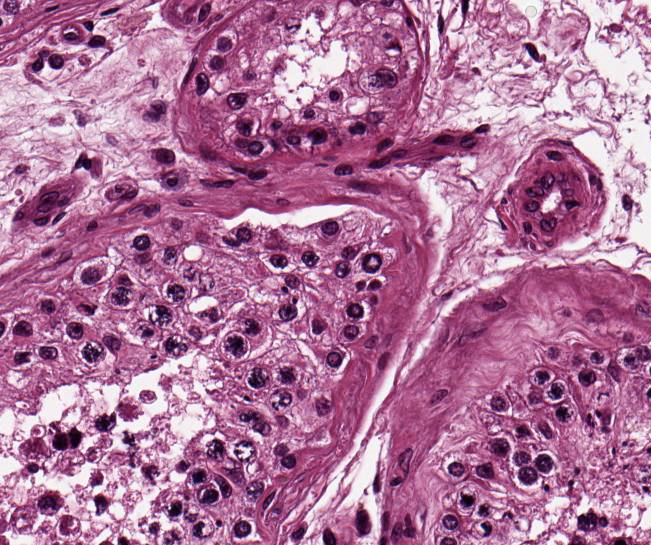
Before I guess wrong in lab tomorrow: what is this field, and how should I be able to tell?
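This field mainly shows seminiferous tubule. Look at the several rounded tubular profiles of different sizes, with narrow bands of stroma between them.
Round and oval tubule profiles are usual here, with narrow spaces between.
Each has a thick, pink, layered wall with flattened, elongated nuclei. Inside, many rounded cells fill the tubule; their large, round nuclei are dark with coarse chromatin, and many have pale, clear-looking cytoplasm.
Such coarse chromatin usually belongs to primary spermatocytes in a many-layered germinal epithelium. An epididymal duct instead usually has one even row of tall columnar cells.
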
